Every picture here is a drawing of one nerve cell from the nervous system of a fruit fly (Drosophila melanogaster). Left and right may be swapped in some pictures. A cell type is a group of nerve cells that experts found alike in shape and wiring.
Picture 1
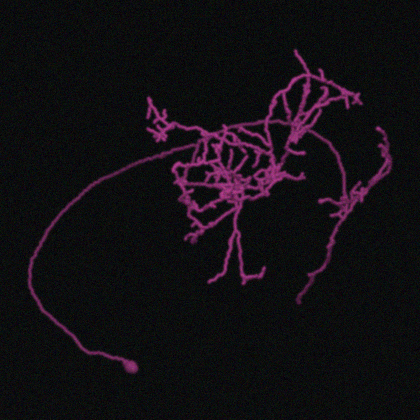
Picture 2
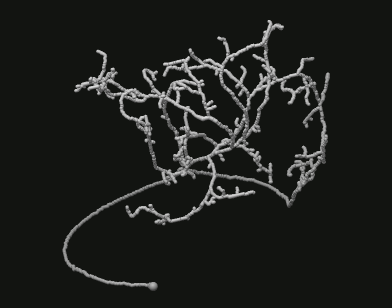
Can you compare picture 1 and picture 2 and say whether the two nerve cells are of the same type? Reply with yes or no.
no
